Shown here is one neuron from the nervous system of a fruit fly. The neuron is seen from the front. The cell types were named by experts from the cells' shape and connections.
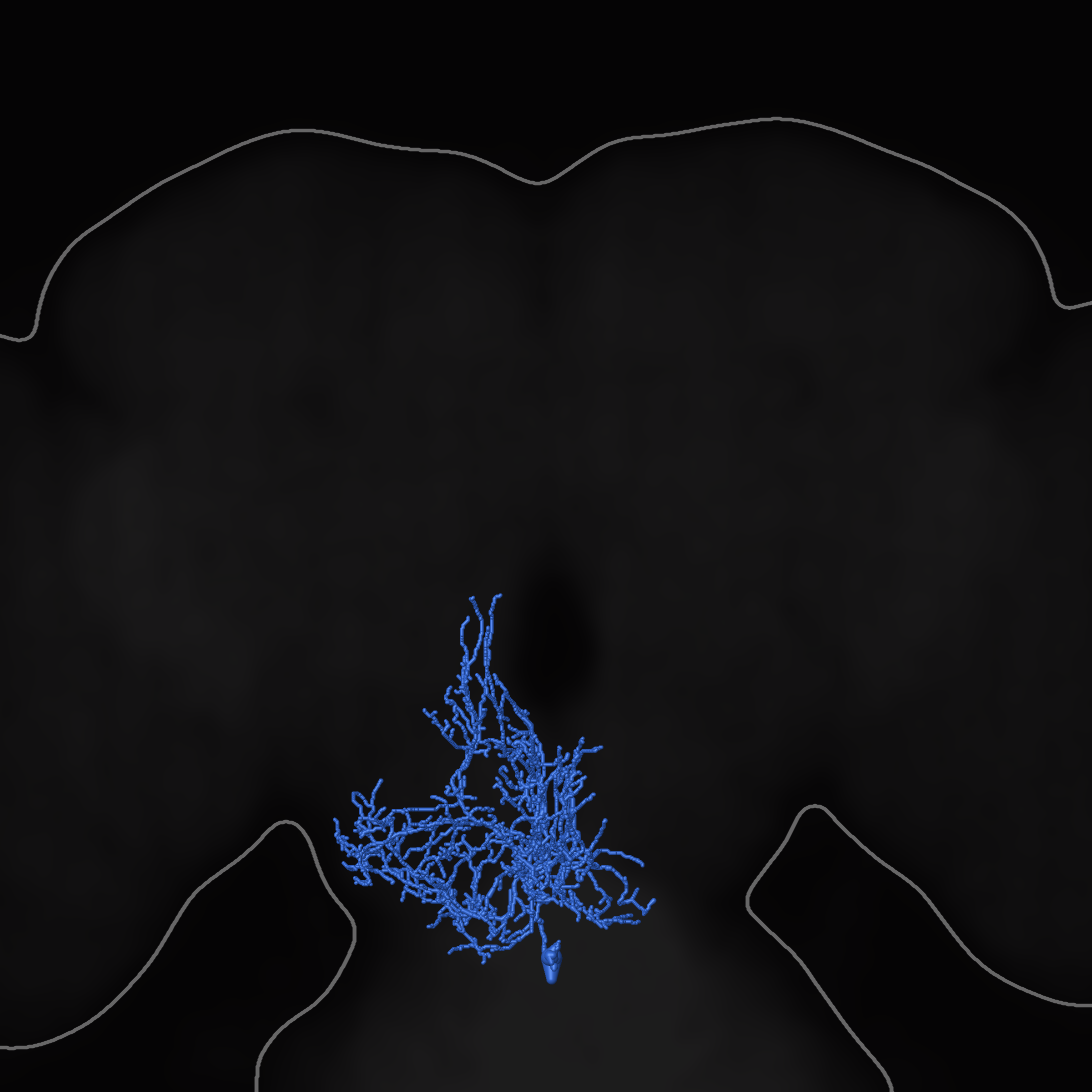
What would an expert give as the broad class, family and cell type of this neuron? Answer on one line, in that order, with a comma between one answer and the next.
descending neuron, DNg, DNg22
